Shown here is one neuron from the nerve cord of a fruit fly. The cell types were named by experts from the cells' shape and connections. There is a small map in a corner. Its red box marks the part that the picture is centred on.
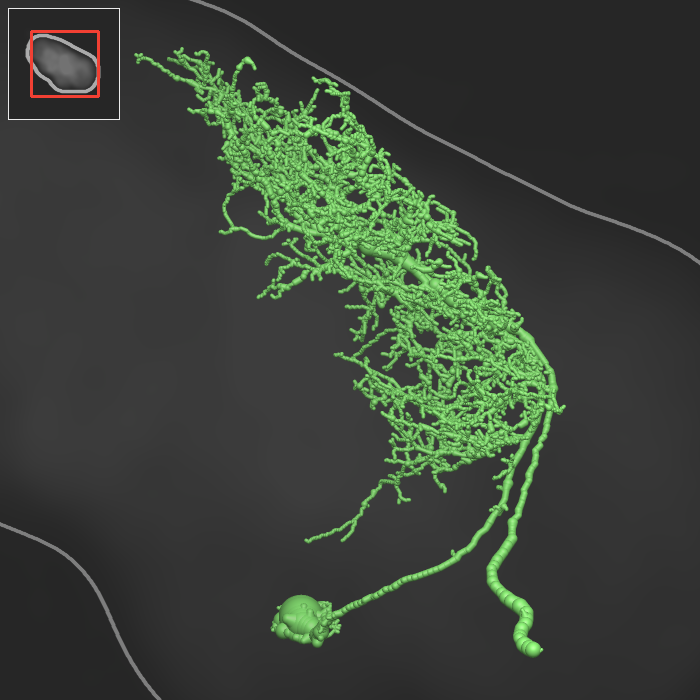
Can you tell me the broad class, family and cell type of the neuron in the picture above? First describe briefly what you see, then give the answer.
More than a hundred branch ends can be seen. As drawn here it is taller than it is wide. Its broad class is motor neuron of the nerve cord. The family is hemilineage 08A. Its cell type is MNwm36.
